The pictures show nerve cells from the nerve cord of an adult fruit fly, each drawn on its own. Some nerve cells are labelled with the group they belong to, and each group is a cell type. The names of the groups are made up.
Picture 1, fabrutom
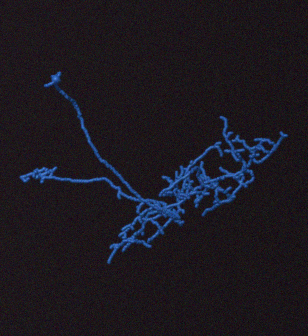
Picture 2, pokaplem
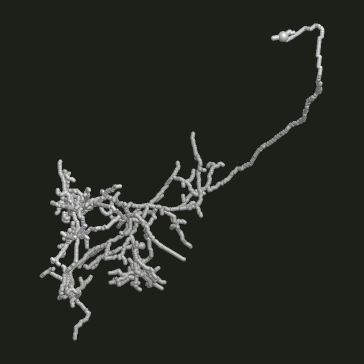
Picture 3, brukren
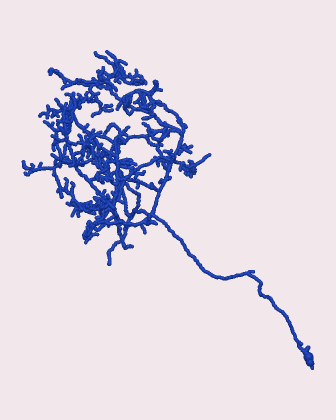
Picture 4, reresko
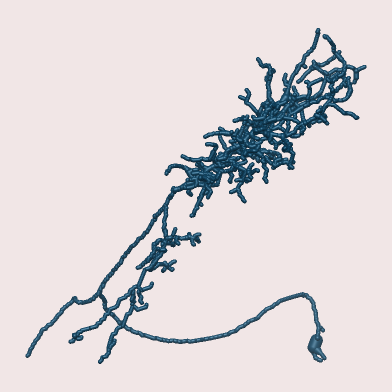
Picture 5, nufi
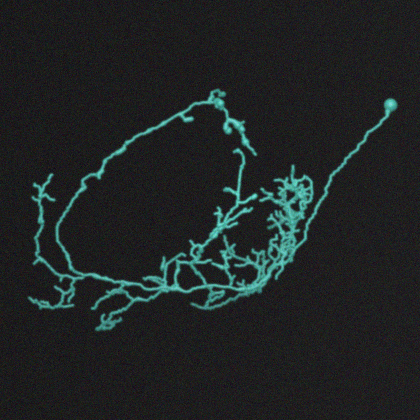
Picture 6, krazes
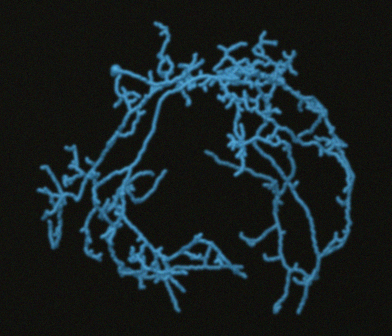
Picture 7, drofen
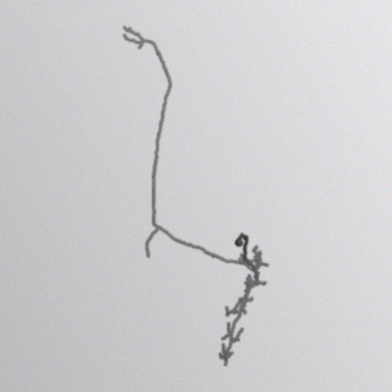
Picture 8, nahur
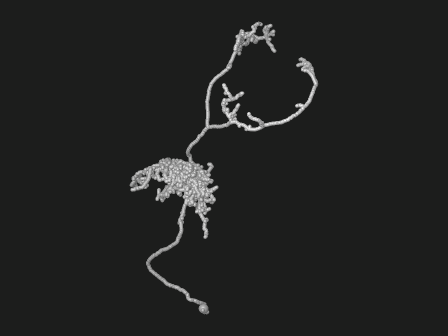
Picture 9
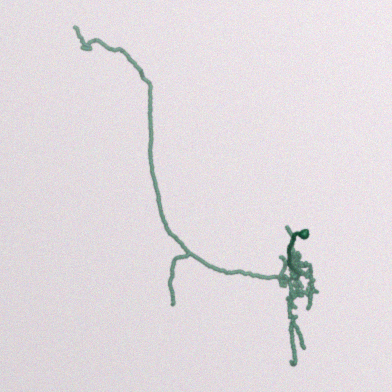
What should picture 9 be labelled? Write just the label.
drofen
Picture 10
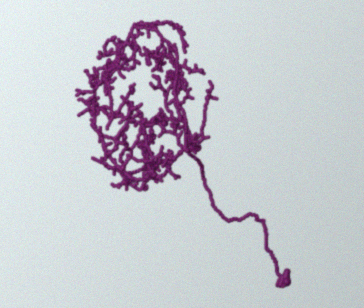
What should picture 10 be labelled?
brukren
